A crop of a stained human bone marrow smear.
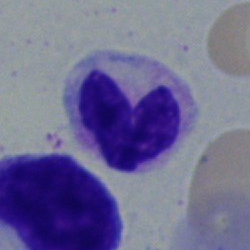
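Band neutrophil in a stained human bone marrow smear. Its nucleus has two lobes joined toward their lower end, with the notch between them opening upward. The chromatin stains dark purple and appears dense. A moderate rim of pale, faintly lilac cytoplasm surrounds the nucleus.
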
